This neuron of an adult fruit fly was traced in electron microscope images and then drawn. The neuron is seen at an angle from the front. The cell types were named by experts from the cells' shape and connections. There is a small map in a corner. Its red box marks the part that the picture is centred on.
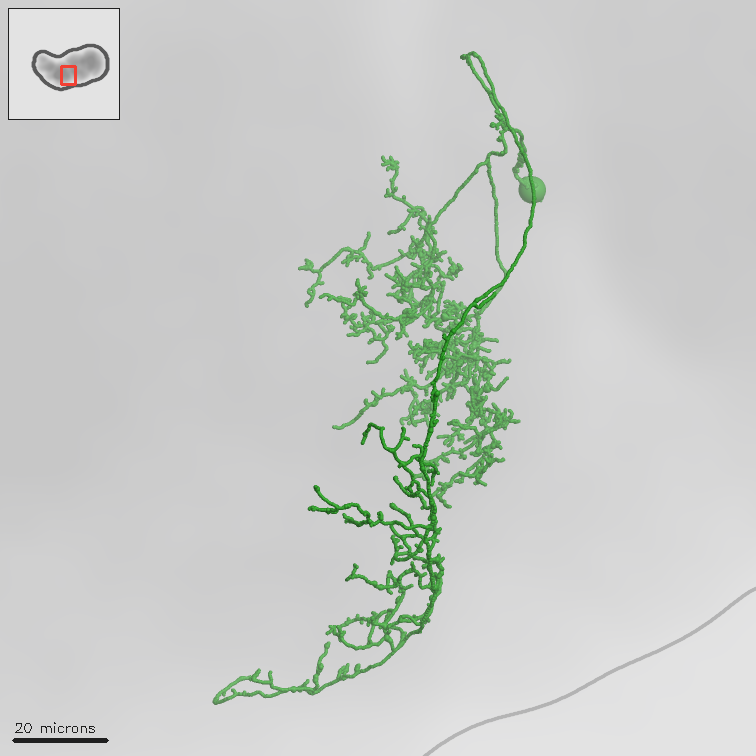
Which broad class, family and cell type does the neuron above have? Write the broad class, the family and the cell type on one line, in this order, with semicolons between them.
optic-lobe intrinsic neuron; MeLo; MeLo14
